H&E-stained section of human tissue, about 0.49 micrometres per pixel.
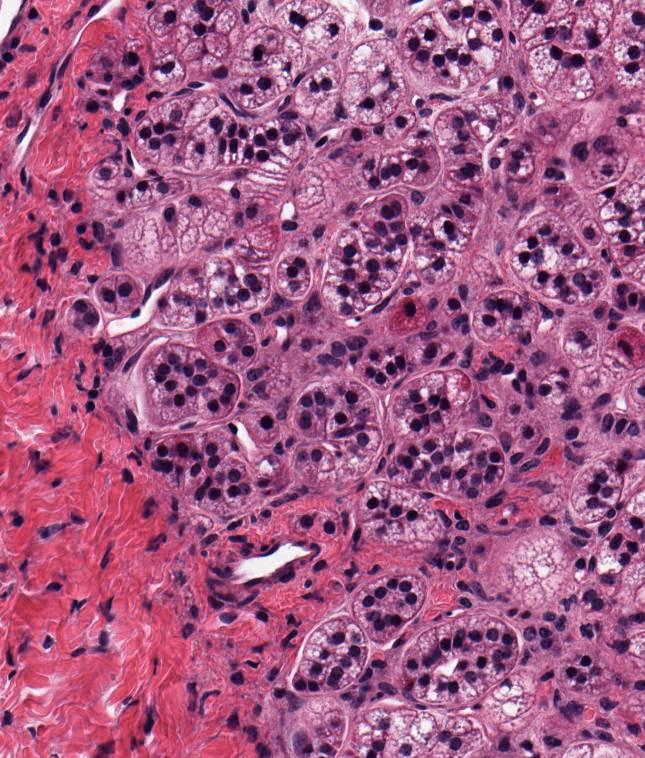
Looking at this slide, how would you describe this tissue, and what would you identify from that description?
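Closely packed rounded cell nests, separated by thin strands, fill most of the field. Their cells have pale, finely vacuolated, foamy-looking cytoplasm. A few scattered cells, as at centre right, have strongly eosinophilic deep pink cytoplasm. Dense wavy pink fibrous tissue lines the left edge. Adrenal gland.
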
